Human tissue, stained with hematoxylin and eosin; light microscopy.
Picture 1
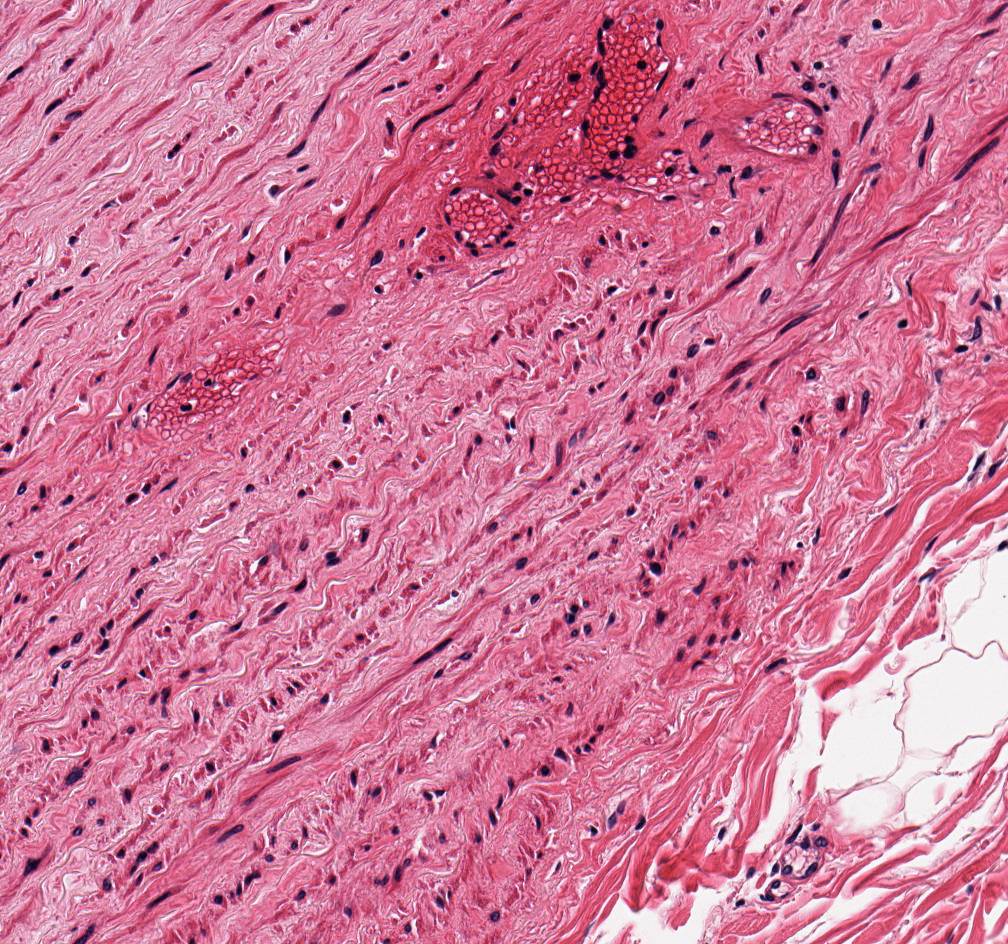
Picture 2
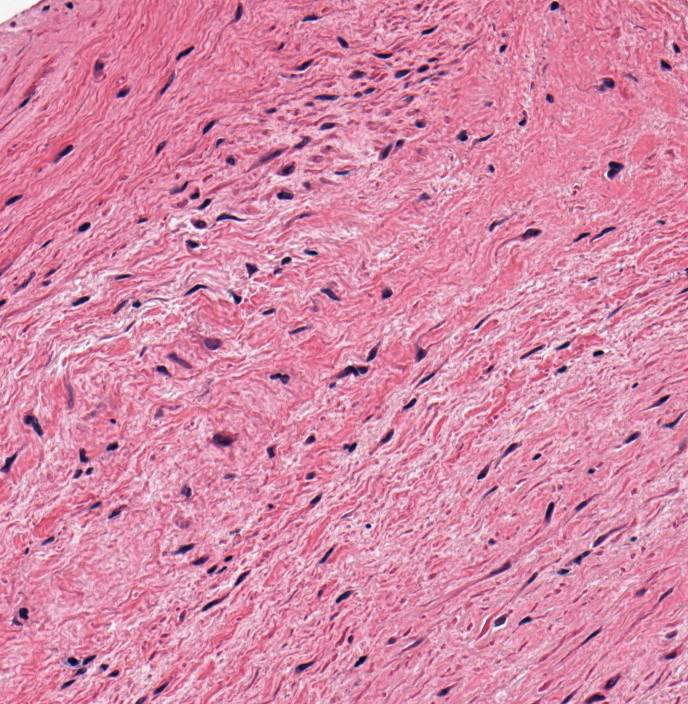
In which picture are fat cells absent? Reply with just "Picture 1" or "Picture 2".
Picture 2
